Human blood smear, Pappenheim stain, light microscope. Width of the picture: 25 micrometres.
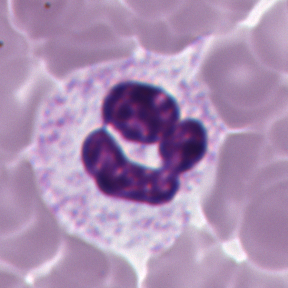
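Segmented neutrophil at the centre of a stained peripheral blood smear. The chromatin looks dark purple and densely condensed throughout the lobes, and I can make out no nucleoli. Fine lilac granules seem scattered evenly through the cytoplasm, with no vacuoles that I can see.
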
